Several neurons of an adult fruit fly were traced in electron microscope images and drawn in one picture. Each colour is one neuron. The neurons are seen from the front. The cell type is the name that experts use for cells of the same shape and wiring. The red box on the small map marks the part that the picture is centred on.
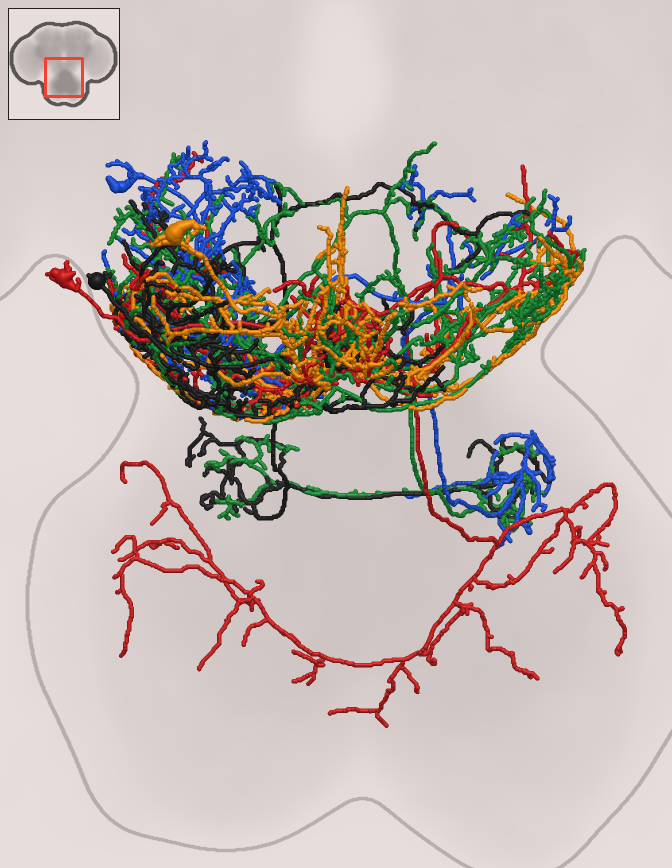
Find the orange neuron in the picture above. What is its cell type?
GNG117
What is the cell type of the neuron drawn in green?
DNge143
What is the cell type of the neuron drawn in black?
DNge002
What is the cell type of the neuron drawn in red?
DNge022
